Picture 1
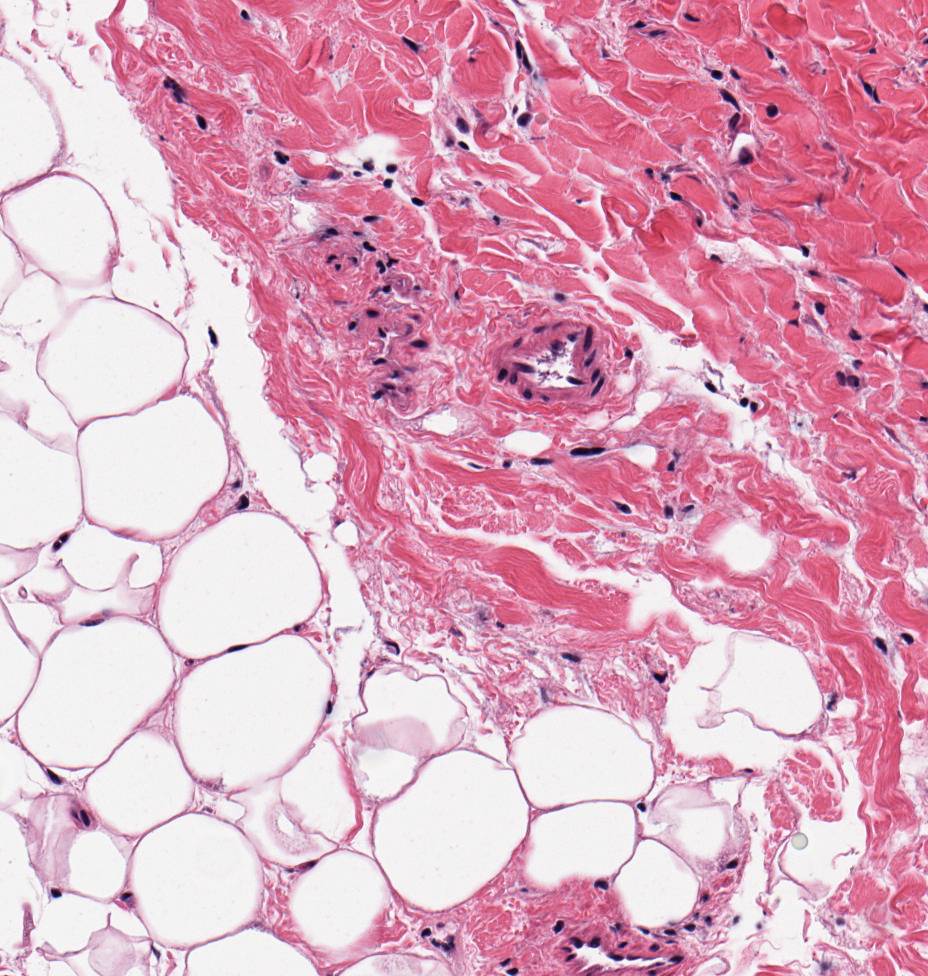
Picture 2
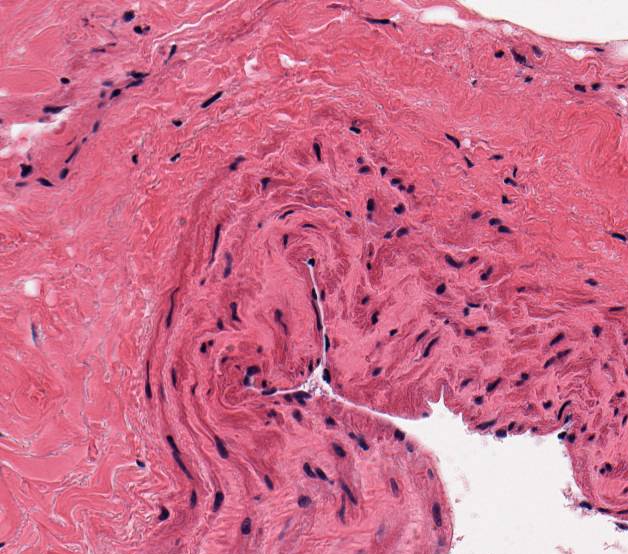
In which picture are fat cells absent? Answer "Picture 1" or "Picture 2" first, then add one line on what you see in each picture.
Picture 2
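In picture 1: Fat fills the left side and lower part of the field, and dense pink fibrous tissue fills the upper right.
In picture 2: No glands or fat cells are present anywhere in the field.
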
